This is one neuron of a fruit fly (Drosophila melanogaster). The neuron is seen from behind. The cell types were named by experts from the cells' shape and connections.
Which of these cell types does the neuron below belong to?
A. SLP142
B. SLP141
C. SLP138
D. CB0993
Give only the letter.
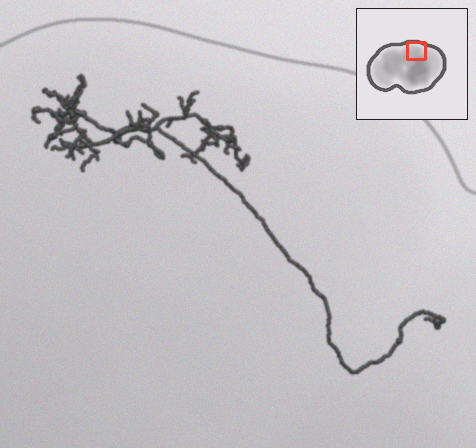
A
